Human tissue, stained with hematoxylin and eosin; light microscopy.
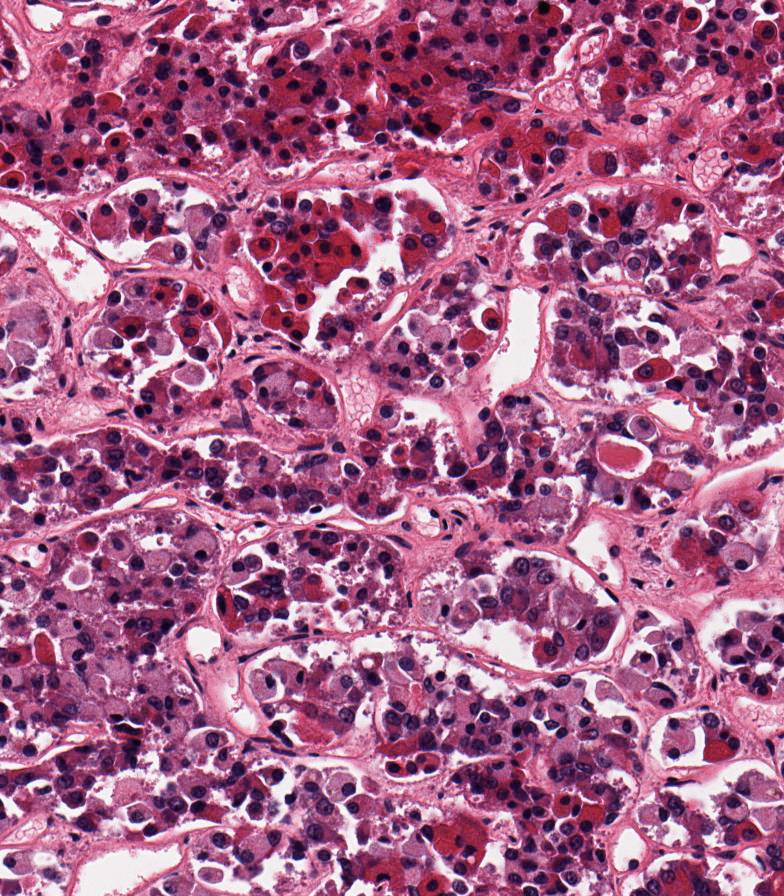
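Pituitary, H&E stain: the cells sit in rounded nests divided by thin septa throughout. Nuclei are small, round, dark and pretty uniform from cell to cell. You'll see many cells with deep red, eosinophilic cytoplasm mixed in among paler pink-grey ones. Those red cells come in clusters rather than evenly, and they're most crowded toward the top.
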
